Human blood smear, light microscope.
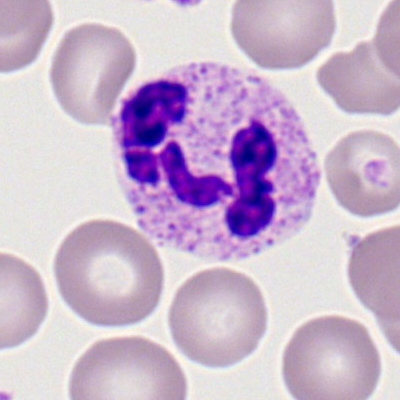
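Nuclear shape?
Several separate lobes joined by narrow strands.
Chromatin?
Dark purple, coarsely clumped.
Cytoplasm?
Abundant, pale pinkish-lilac, with fine, small lilac-purple granules scattered throughout.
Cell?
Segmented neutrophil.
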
